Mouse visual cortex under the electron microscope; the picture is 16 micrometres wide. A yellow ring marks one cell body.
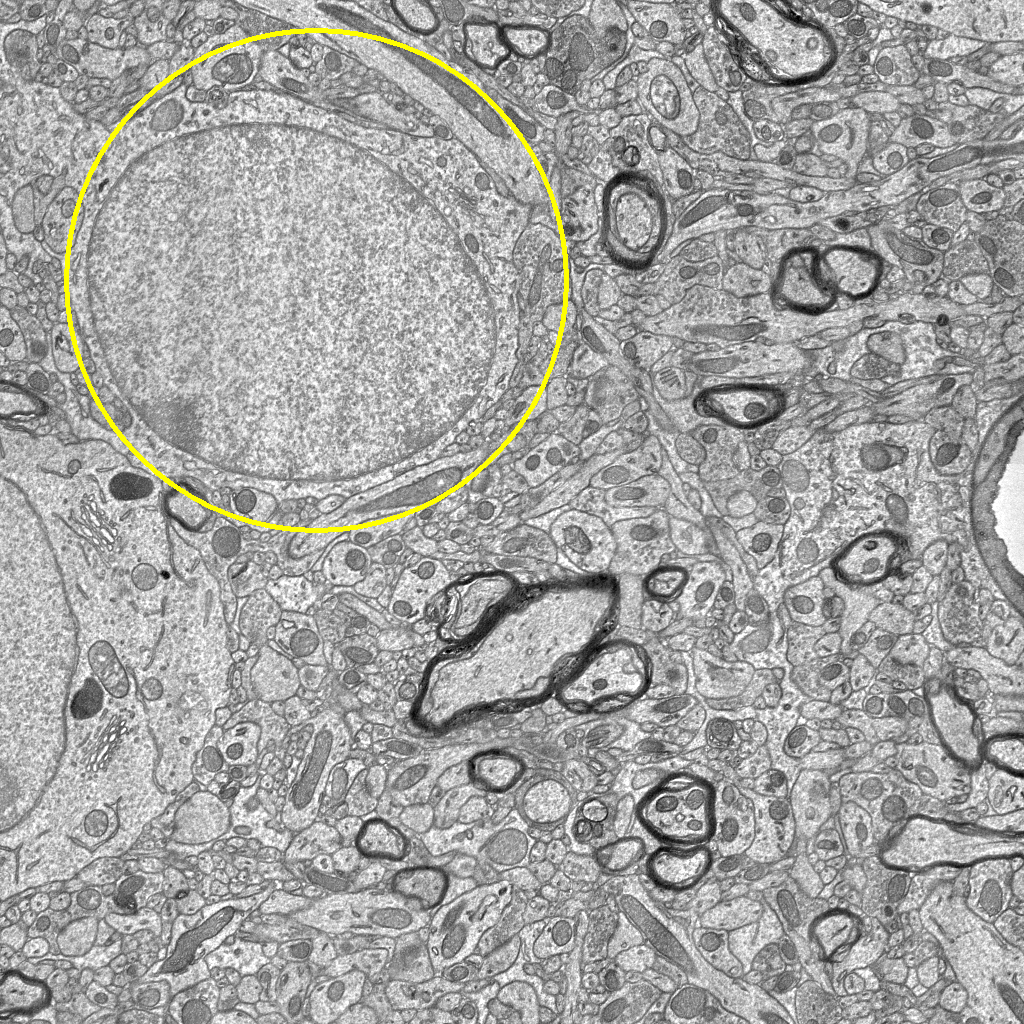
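Astrocyte. The nuclear envelope follows a smooth course without deep infoldings, and the finely granular chromatin is evenly distributed, with no heavy clumps along the envelope. No nucleolus is visible in this plane. A few small oval mitochondria occupy the cytoplasm on the upper right side.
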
